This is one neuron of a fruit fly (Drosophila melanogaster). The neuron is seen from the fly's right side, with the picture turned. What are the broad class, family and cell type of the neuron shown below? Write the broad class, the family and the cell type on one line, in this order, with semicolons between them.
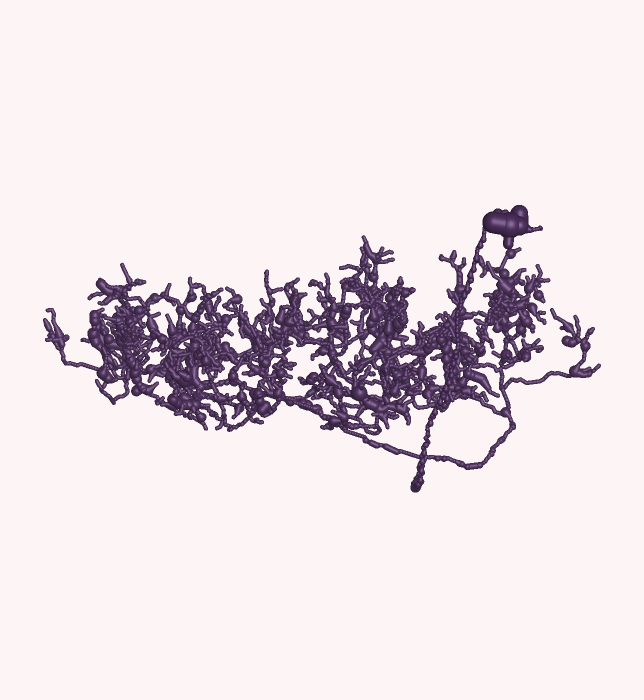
optic-lobe intrinsic neuron; Pm; Pm3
